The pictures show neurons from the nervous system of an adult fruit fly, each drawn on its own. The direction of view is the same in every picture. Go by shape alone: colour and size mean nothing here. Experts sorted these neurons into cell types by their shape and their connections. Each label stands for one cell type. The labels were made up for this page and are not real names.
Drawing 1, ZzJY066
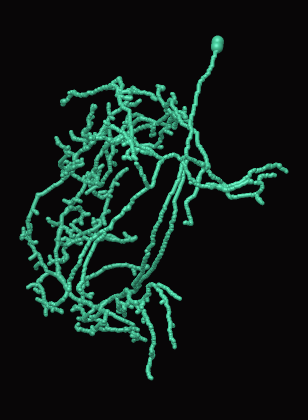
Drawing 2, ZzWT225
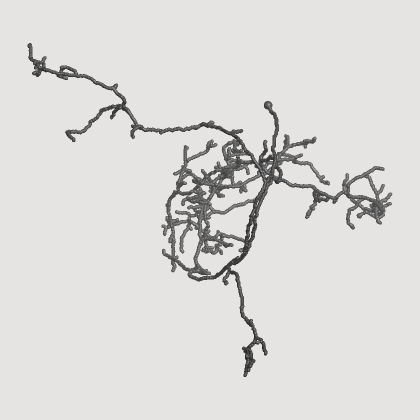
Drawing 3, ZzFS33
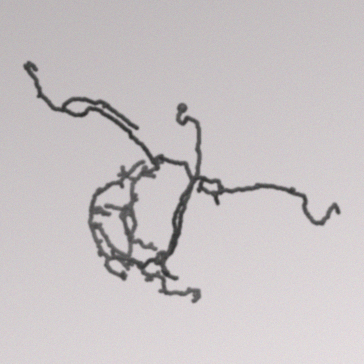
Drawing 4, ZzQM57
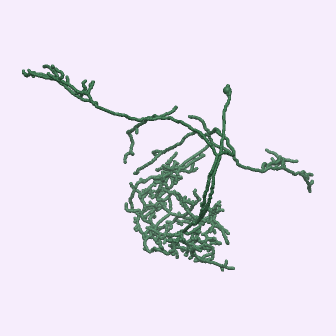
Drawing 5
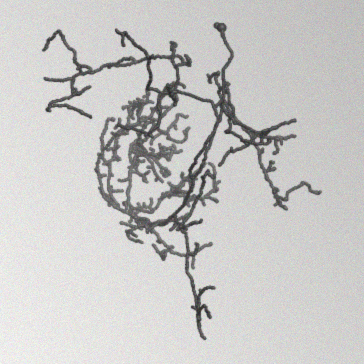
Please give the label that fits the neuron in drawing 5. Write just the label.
ZzFS33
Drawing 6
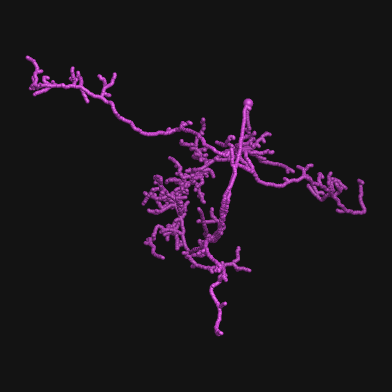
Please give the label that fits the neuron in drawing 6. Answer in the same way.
ZzWT225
